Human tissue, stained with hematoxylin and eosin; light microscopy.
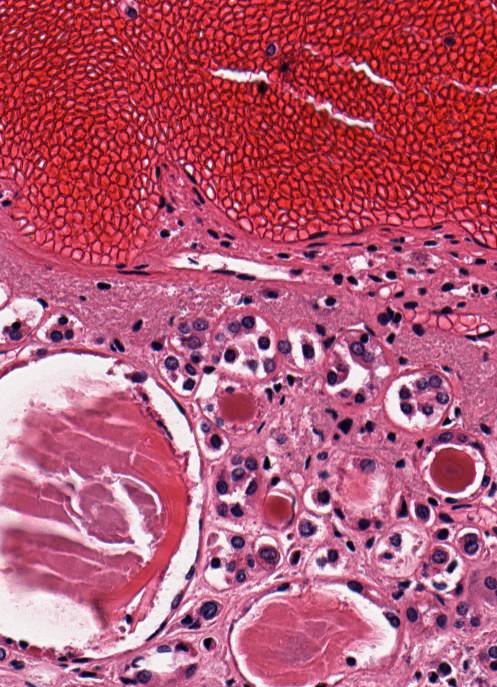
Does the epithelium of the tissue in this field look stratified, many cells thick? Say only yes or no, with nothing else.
No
